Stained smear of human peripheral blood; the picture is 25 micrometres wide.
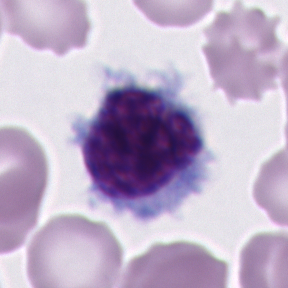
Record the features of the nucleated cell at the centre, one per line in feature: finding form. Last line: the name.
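Surface: many fine, hair-like cytoplasmic projections extending outward
Nucleus: single round-to-oval mass, no separate lobes
Nucleus size: about 10 micrometres across
Cytoplasm: only a narrow rim around the nucleus
Cytoplasm colour: pale blue
Name: hairy cell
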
